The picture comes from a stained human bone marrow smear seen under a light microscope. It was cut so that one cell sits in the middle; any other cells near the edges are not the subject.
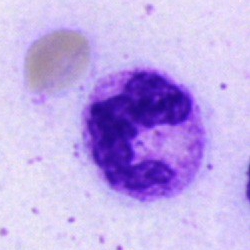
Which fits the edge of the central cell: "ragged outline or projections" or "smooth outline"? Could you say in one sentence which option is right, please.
The cell's outline is smooth, without projections.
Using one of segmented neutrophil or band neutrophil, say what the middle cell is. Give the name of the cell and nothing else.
segmented neutrophil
